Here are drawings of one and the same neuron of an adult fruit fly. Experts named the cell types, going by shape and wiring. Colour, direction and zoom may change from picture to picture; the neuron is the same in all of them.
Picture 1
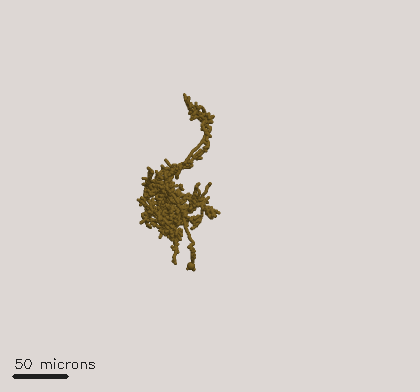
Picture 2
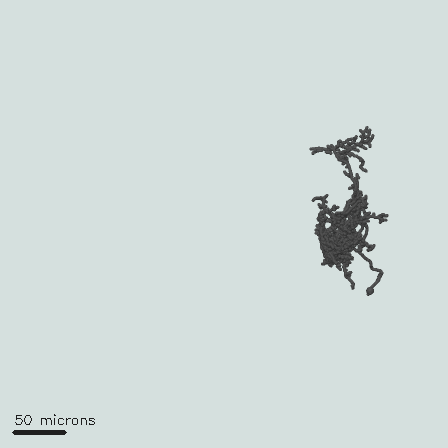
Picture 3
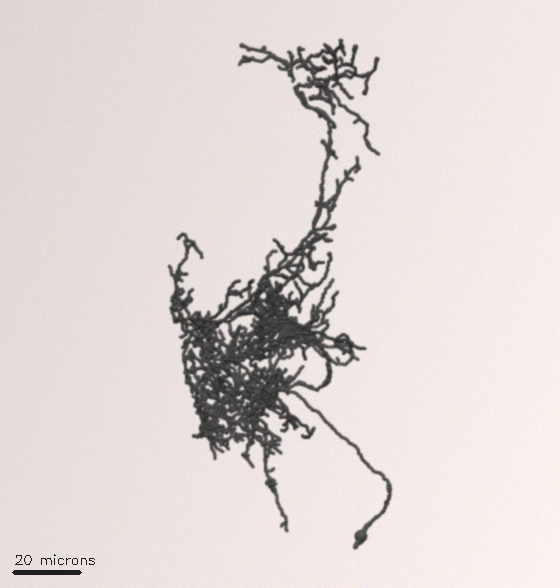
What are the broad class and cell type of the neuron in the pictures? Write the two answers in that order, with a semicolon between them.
central-brain intrinsic neuron; AVLP371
